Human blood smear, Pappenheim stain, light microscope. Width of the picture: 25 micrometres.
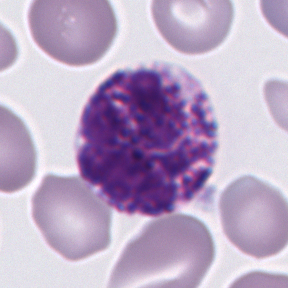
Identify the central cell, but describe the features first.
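Taking outline, then granules: the cell is roughly round, and granules lie over the nucleus so its outline cannot be traced. The upper right part is paler, with fewer granules, and no clear vacuoles appear. This is a basophil.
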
